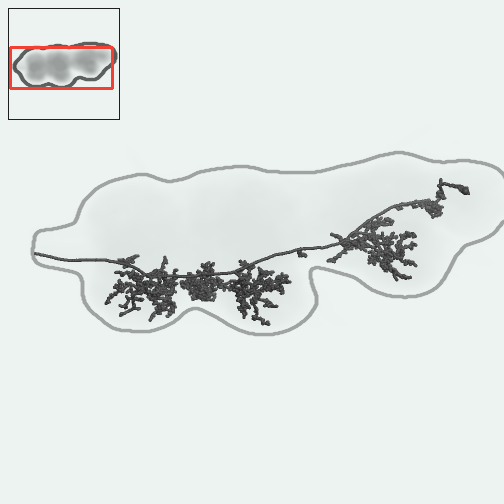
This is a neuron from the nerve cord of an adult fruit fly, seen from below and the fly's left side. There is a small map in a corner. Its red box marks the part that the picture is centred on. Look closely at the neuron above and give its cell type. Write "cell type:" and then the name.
cell type: AN05B099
